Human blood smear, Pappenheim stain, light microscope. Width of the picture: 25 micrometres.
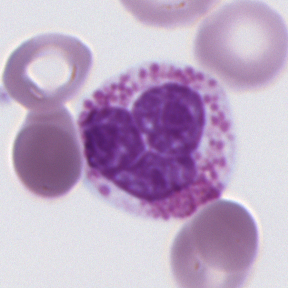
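Eosinophil, centre of a stained peripheral blood smear. Outline roughly round, smooth. Nucleus without visible nucleoli. Cytoplasm with many round reddish-purple granules, lying mainly in the cytoplasm and leaving the nucleus clearly visible.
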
